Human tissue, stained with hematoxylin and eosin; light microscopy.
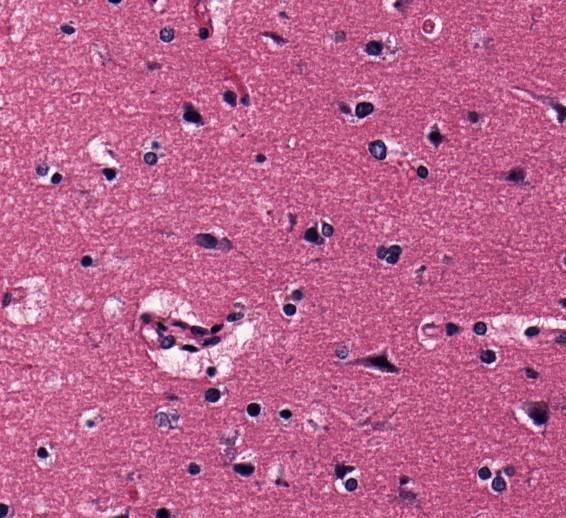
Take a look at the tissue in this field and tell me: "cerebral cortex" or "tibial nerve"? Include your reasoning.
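The answer is cerebral cortex. A finely granular, evenly pink background matrix fills the whole field, with cells scattered through it. Small, darkly stained nuclei, mostly round with little visible cytoplasm, lie singly or in small groups across the entire field rather than in sheets. In the right half lie a few angular, triangular cell bodies with dark purple cytoplasm.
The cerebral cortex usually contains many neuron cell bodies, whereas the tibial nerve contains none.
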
